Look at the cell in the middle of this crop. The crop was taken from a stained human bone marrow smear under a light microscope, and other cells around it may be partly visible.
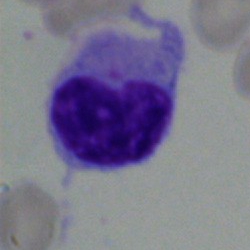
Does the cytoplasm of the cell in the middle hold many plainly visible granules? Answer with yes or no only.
No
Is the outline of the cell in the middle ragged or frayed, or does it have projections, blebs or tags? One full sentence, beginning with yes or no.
Yes, in outline this cell is rough rather than smooth and even.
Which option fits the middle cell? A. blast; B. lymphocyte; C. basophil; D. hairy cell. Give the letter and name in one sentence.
The central cell in this crop is a hairy cell, corresponding to option D, the correct option.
